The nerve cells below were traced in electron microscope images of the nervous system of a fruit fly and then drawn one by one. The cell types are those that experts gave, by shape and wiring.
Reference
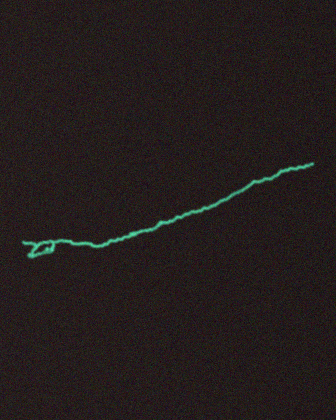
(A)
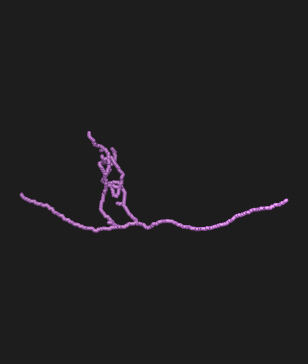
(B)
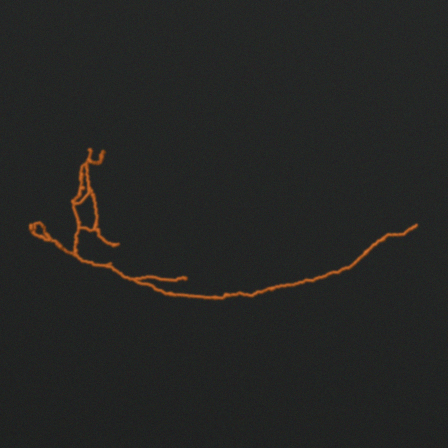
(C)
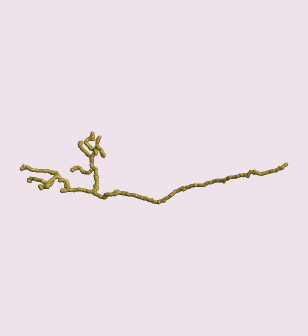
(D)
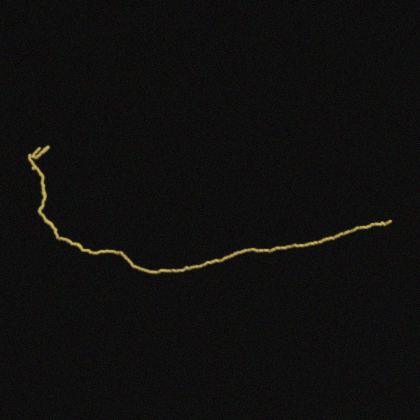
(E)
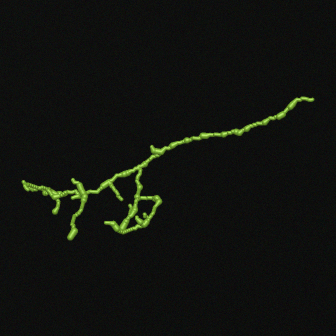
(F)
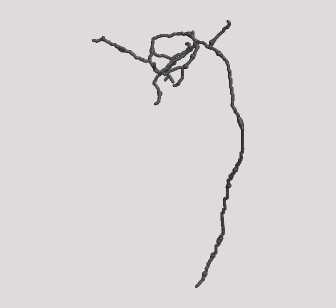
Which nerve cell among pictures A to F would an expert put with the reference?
E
